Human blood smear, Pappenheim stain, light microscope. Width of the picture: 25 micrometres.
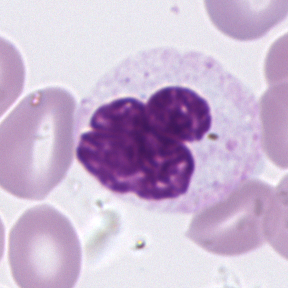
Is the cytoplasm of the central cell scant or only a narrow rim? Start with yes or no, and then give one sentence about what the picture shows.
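No. The cytoplasm is abundant and pale lilac-grey.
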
